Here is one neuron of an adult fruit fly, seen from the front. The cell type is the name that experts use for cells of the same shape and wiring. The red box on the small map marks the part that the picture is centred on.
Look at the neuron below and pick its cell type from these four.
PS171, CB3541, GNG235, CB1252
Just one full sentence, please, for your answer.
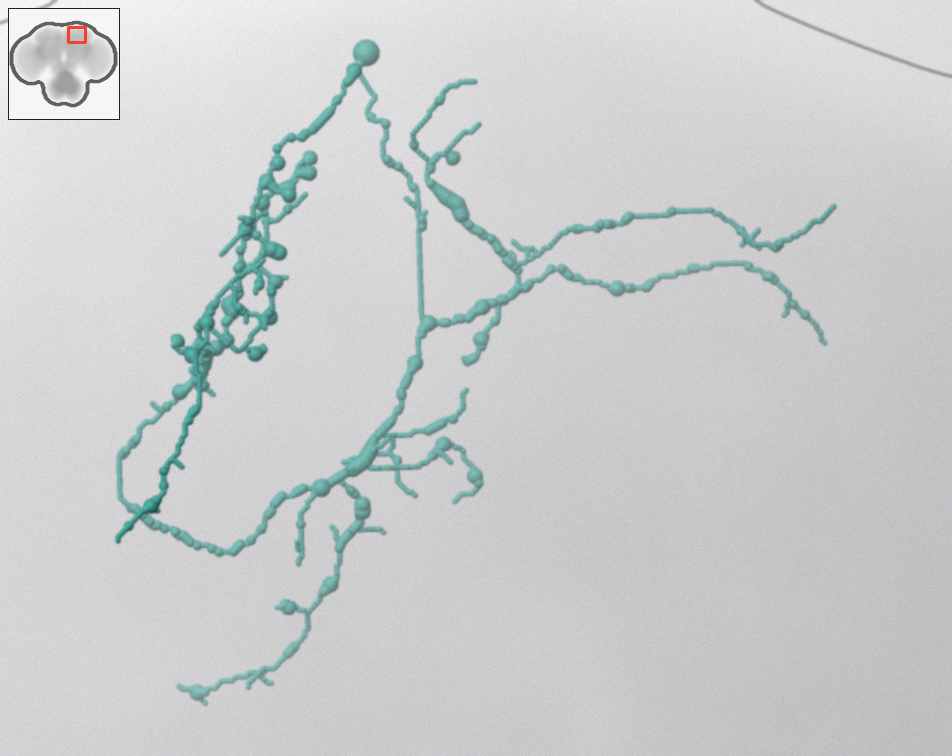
With respect to cell type, this neuron is CB3541.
